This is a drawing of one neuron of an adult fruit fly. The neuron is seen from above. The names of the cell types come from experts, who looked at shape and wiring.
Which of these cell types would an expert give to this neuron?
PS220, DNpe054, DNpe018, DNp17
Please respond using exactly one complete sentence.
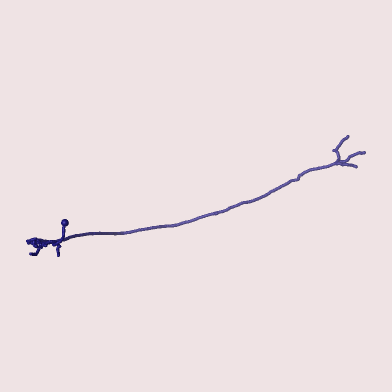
By its cell type, the neuron is DNpe018.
